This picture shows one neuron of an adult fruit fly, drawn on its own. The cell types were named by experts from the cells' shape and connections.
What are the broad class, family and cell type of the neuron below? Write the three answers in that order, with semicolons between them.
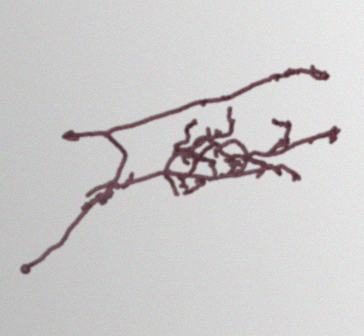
nerve-cord intrinsic neuron; hemilineage 08B; IN08B063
